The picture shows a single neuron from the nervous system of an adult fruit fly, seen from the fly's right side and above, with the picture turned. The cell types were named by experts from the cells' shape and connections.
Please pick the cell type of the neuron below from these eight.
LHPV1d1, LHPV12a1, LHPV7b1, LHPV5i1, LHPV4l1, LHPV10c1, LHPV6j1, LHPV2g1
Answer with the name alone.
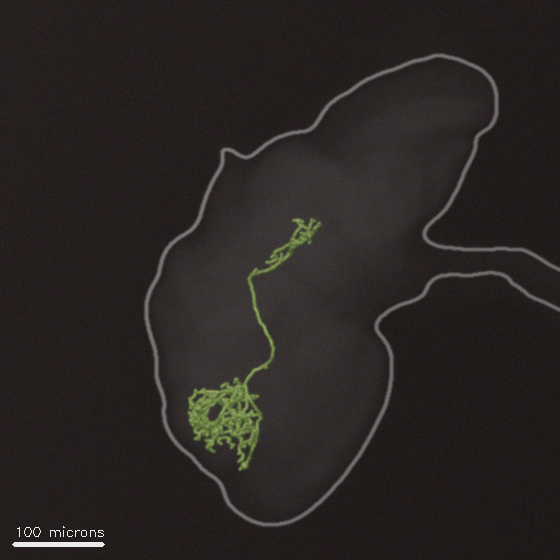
LHPV6j1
